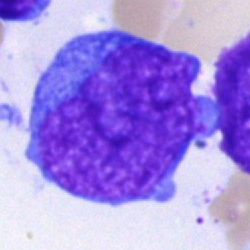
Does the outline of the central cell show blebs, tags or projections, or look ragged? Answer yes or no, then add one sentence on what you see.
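Yes. Small pale-blue cytoplasmic blebs project from the right and lower right edge.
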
